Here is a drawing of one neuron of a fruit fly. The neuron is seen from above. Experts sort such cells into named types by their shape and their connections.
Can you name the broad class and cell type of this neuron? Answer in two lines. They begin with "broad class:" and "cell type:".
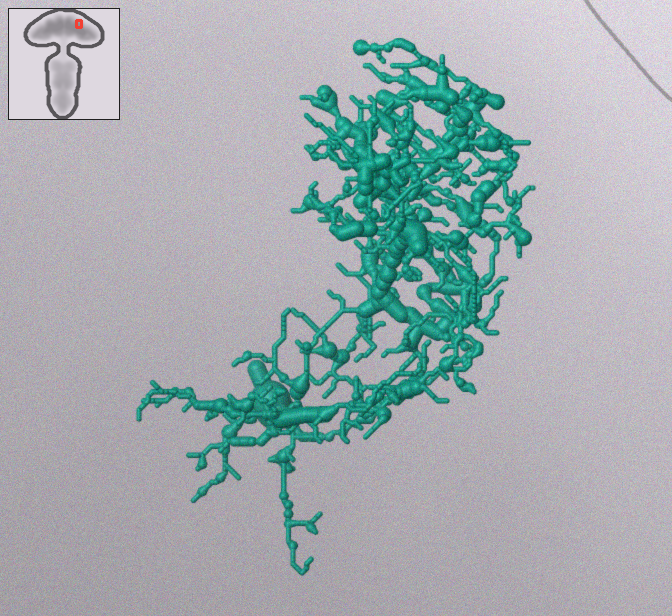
broad class: central-brain intrinsic neuron
cell type: CB1678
